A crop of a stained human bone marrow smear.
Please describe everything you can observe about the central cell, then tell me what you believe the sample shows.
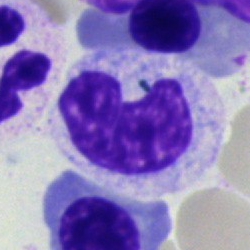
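See how the nucleus is shaped like a bean, with a deep notch opening upward. Around it there's a moderate rim of pale greyish-lilac cytoplasm, with fine, faint lilac granules scattered through it. And tucked into the notch is a tiny dark fleck, rod-like. So that's a band neutrophil.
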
